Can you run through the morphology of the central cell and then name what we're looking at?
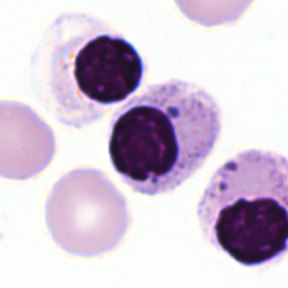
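Smooth and rounded, the outline of the cell has no projections. The main nuclear piece lies off-centre toward the lower left, and no nucleoli are visible. A small dark round body sits in the cytoplasm just above and to the right of that piece. This is a normoblast.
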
